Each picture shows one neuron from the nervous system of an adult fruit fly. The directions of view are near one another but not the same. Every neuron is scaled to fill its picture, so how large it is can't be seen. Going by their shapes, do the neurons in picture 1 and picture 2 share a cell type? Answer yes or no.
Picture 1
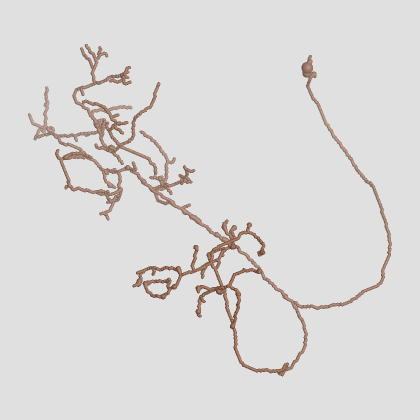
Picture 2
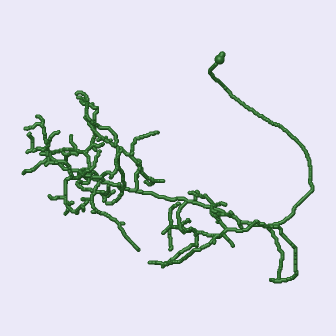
yes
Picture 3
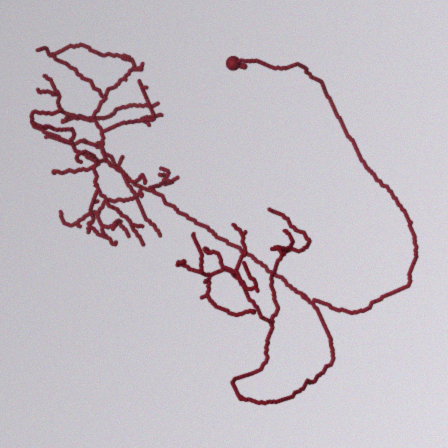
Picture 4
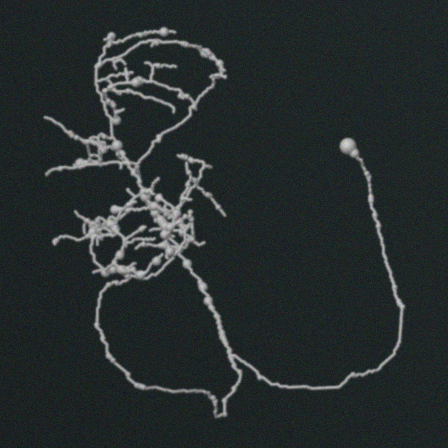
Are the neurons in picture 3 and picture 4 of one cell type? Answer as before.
no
